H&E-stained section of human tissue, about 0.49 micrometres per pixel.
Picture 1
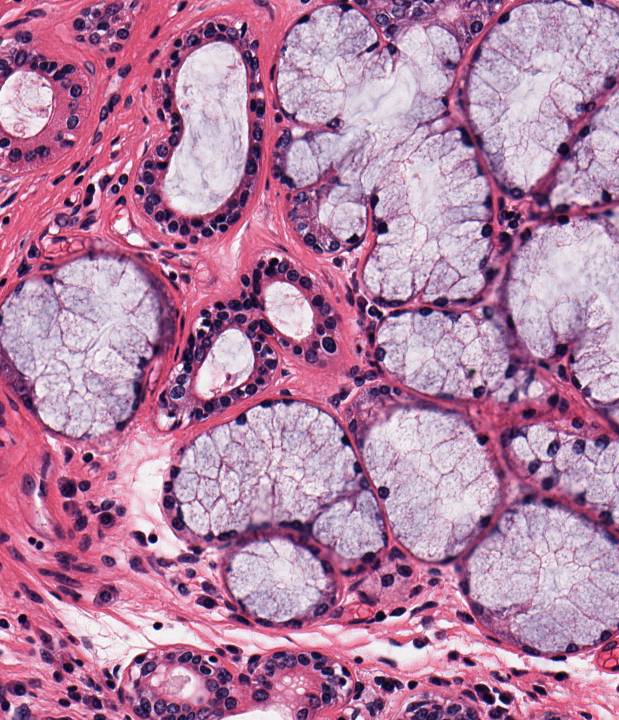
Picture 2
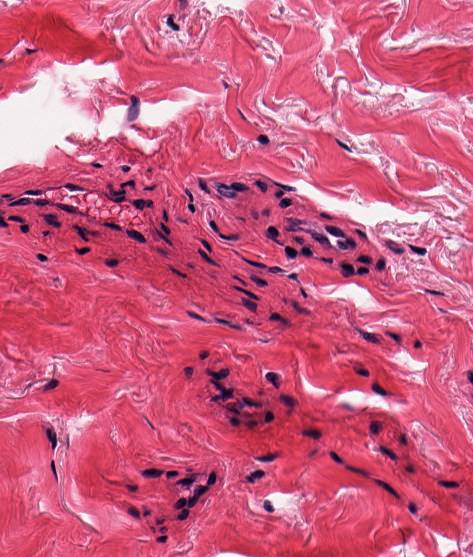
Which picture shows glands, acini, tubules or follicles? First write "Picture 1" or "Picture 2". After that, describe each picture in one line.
Picture 1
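What picture 1 shows: Large mucous acini fill the right and central parts of the field, while small ducts lie mainly toward the left.
What picture 2 shows: No glands or tubules are present in the field.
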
